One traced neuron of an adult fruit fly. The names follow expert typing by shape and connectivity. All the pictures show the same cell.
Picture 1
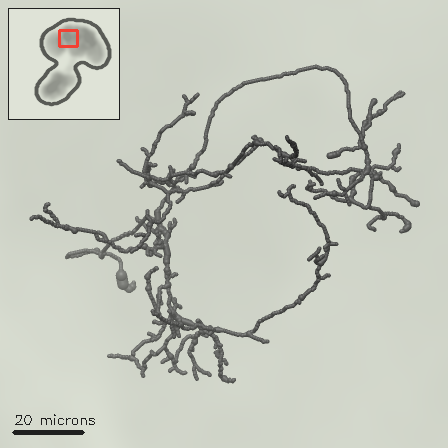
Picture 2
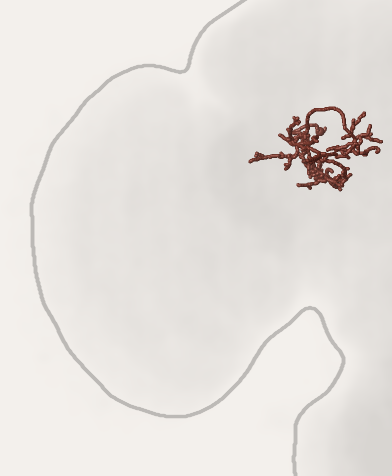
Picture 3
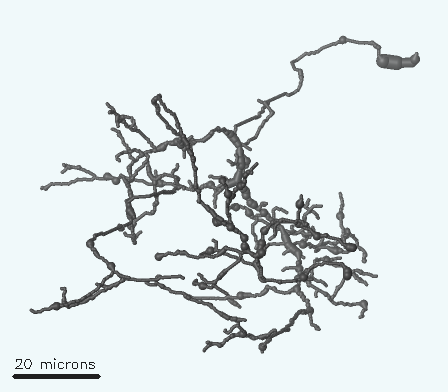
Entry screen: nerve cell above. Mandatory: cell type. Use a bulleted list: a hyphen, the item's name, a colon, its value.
- cell type: PVLP213m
